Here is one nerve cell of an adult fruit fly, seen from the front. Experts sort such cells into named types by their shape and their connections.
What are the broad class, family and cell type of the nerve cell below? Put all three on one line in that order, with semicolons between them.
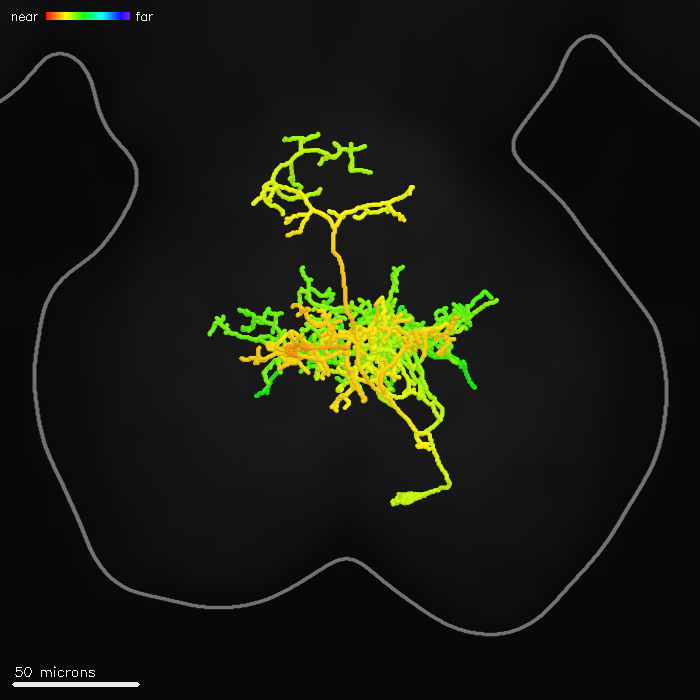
nerve-cord intrinsic neuron; hemilineage 12B; IN12B015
